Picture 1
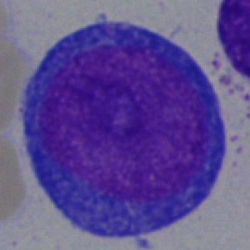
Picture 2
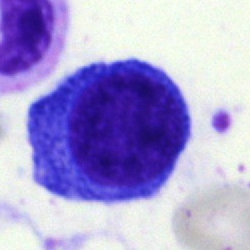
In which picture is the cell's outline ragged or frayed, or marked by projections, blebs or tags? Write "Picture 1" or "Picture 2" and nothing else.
Picture 2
